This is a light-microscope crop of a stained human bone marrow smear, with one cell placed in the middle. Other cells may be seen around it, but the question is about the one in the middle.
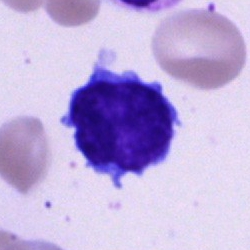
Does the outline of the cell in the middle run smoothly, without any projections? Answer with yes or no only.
No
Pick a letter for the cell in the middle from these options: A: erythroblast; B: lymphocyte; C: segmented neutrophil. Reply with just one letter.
B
